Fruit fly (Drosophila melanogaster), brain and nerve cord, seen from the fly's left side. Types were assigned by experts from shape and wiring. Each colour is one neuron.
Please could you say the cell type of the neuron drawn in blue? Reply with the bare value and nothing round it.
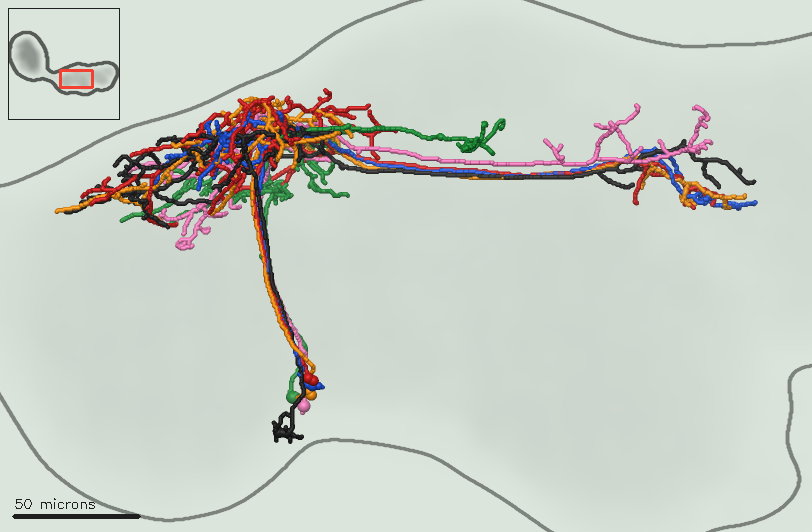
IN06A113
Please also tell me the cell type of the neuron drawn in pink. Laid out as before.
IN06A082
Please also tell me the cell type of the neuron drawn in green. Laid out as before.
IN06A075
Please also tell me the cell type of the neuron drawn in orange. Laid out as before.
IN06A089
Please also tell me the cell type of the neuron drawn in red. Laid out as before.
IN06A084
